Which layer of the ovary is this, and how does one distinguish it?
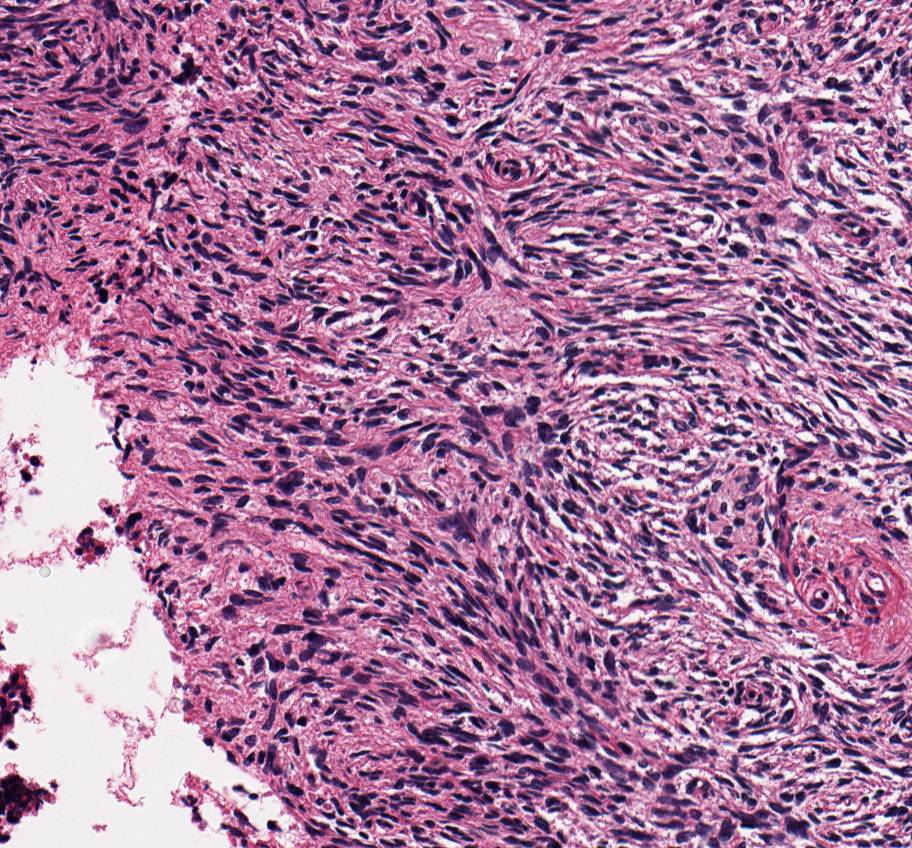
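This is ovarian cortex, I think. A densely cellular sheet of spindle cells fills it, in short fascicles interlacing every way, whorling around small vessels near the top centre and at the right.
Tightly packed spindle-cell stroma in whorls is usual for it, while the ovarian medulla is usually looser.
The nuclei are elongated and dark, often tapered or wavy.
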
